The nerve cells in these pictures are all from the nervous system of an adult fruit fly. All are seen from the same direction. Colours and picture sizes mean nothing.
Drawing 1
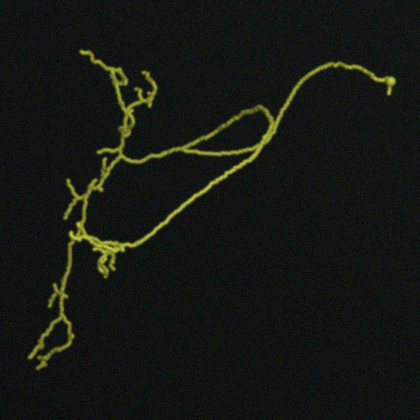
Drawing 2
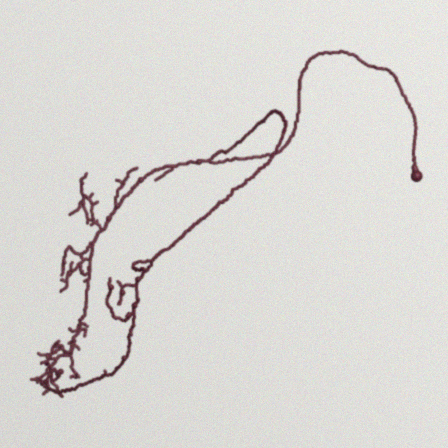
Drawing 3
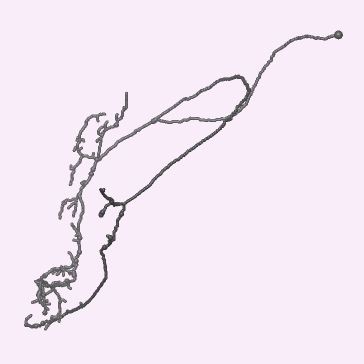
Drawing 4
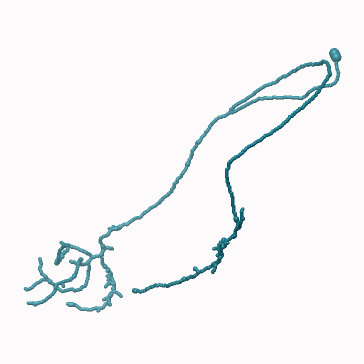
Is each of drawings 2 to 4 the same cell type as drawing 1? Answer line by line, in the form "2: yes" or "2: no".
2: no
3: no
4: no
